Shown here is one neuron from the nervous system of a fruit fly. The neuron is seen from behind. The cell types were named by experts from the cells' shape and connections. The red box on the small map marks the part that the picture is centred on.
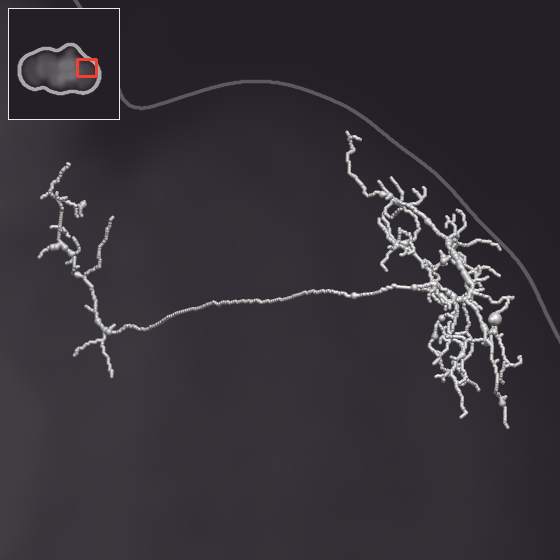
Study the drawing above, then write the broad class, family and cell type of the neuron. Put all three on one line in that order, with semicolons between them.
optic-lobe intrinsic neuron; Tm; Tm26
